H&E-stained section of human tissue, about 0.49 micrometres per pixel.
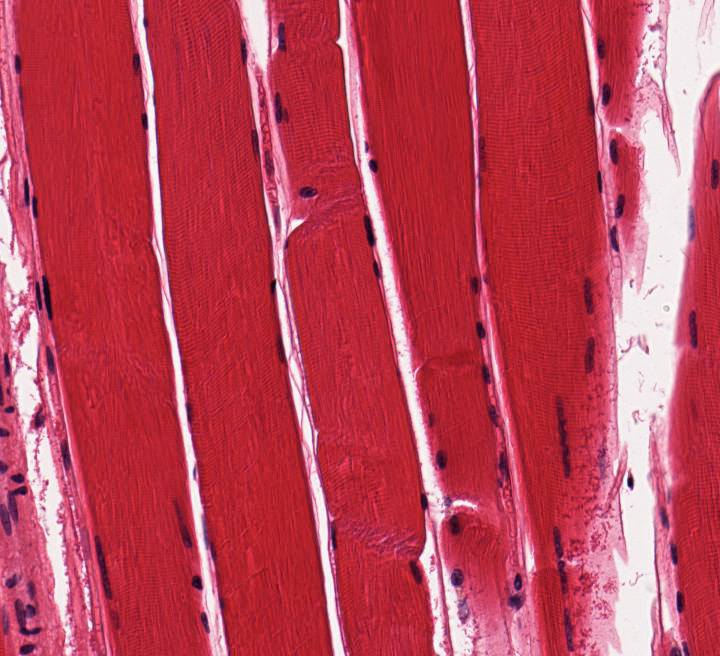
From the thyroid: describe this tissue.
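Deep, even red staining fills the cytoplasm of the muscle fibres. The nuclei are dark purple and elongated along the length of the fibres, and they lie at the fibre edges rather than in the centres. Each fibre carries many nuclei spaced along its length.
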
